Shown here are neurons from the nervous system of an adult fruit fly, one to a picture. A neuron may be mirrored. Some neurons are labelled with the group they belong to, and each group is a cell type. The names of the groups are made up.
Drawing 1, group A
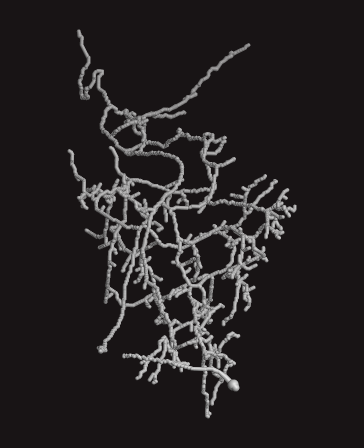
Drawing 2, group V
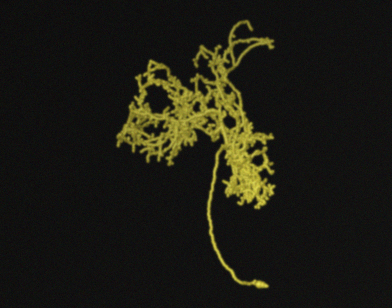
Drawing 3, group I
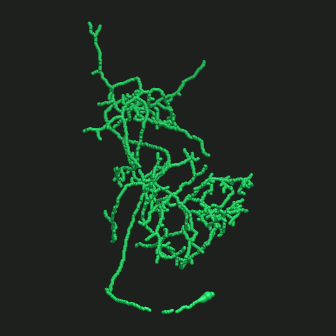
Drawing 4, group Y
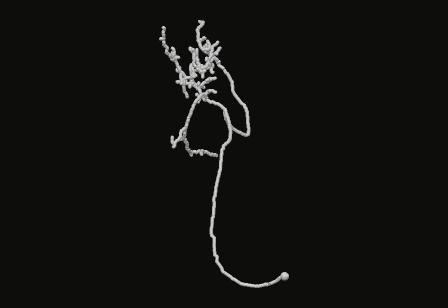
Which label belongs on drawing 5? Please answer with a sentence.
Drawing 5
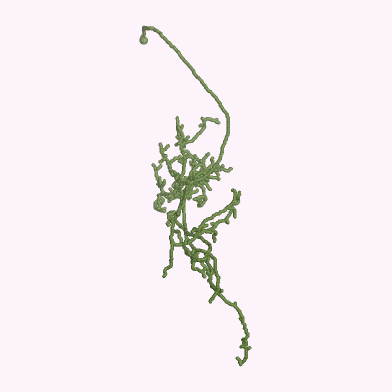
It belongs to group I.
